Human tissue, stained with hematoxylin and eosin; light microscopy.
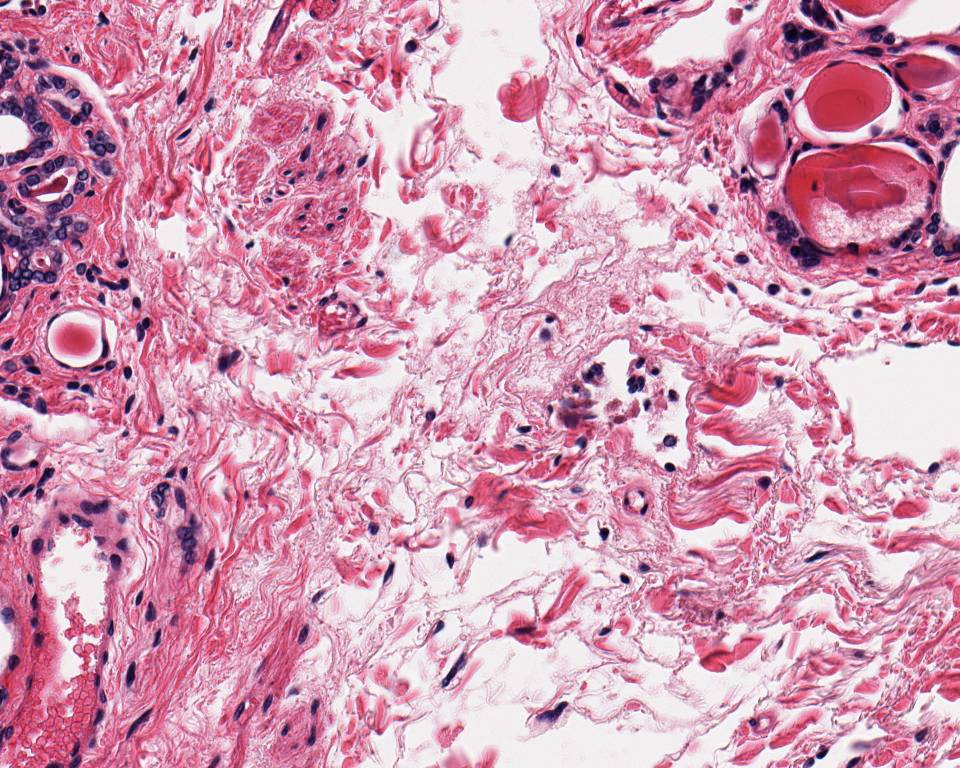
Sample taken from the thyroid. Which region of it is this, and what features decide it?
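Most of this field is loose connective tissue: pale, wavy pink collagen bundles separated by clear gaps.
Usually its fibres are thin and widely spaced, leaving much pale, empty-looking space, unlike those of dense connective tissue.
Upper right: round lumina full of homogeneous deep pink material, rimmed by dark-nucleated cells. Lower left corner: a space packed with red blood cells.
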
